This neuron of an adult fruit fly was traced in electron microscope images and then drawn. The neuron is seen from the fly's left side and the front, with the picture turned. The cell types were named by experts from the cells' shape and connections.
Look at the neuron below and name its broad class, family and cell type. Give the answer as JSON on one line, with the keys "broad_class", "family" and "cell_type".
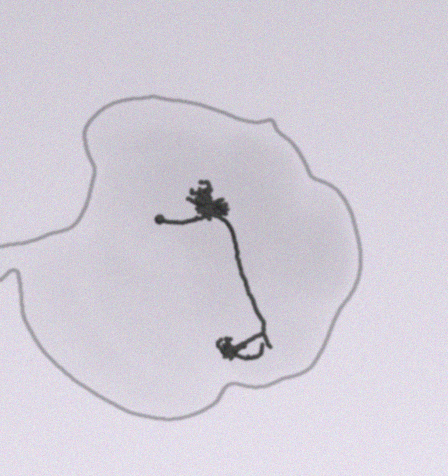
{"broad_class": "central-brain intrinsic neuron", "family": "hemilineage ALlv1", "cell_type": "VP1m+VP2_lvPN2"}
